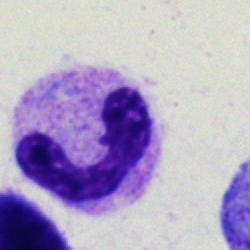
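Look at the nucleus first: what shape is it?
It is one unbroken curved band, shaped like a C, with its inner curve facing the upper left of the cell.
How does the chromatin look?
Dark purple and coarsely clumped.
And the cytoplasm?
Fine pinkish-violet granules are scattered through it.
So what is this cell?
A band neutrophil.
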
